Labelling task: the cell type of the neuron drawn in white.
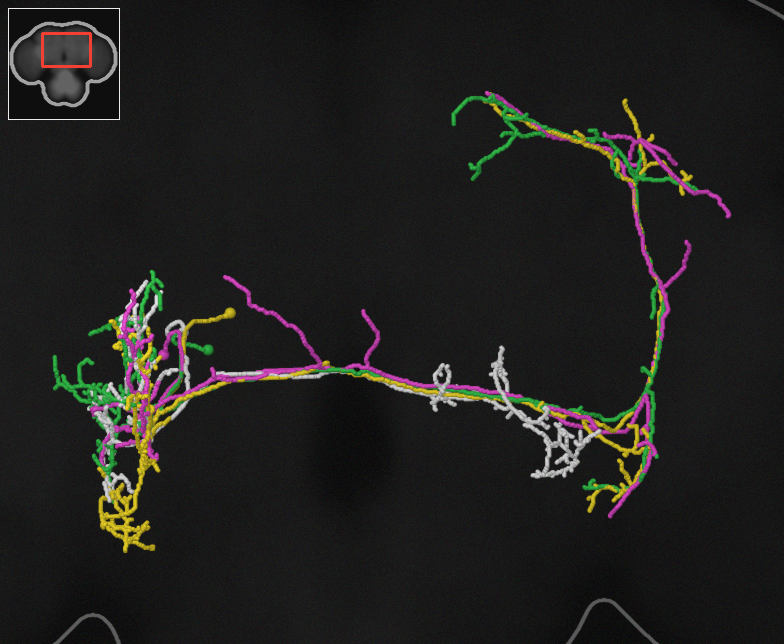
CB2294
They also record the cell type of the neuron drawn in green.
CB3140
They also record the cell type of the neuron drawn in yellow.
CB3204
